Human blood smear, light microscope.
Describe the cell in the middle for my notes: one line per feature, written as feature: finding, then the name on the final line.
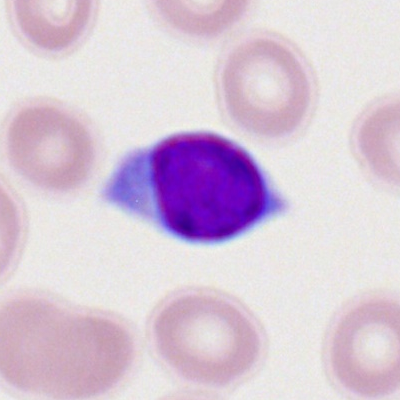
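Position: nucleus off-centre, toward the right
Chromatin: dense, dark purple throughout
Cytoplasm colour: pale blue
Cytoplasm amount: scant, mostly left of the nucleus
Identity: lymphocyte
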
